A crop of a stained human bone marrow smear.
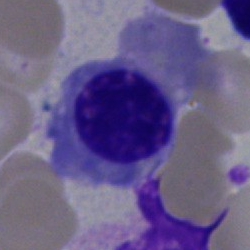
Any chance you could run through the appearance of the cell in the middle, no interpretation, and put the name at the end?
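Chromatin dark purple, dense, broken by small paler spots. Cytoplasm widest on left and lower side; nucleus toward upper right. No distinct cytoplasmic granules. Outline irregular, small rounded bulges along left edge. Cell: erythroblast.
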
